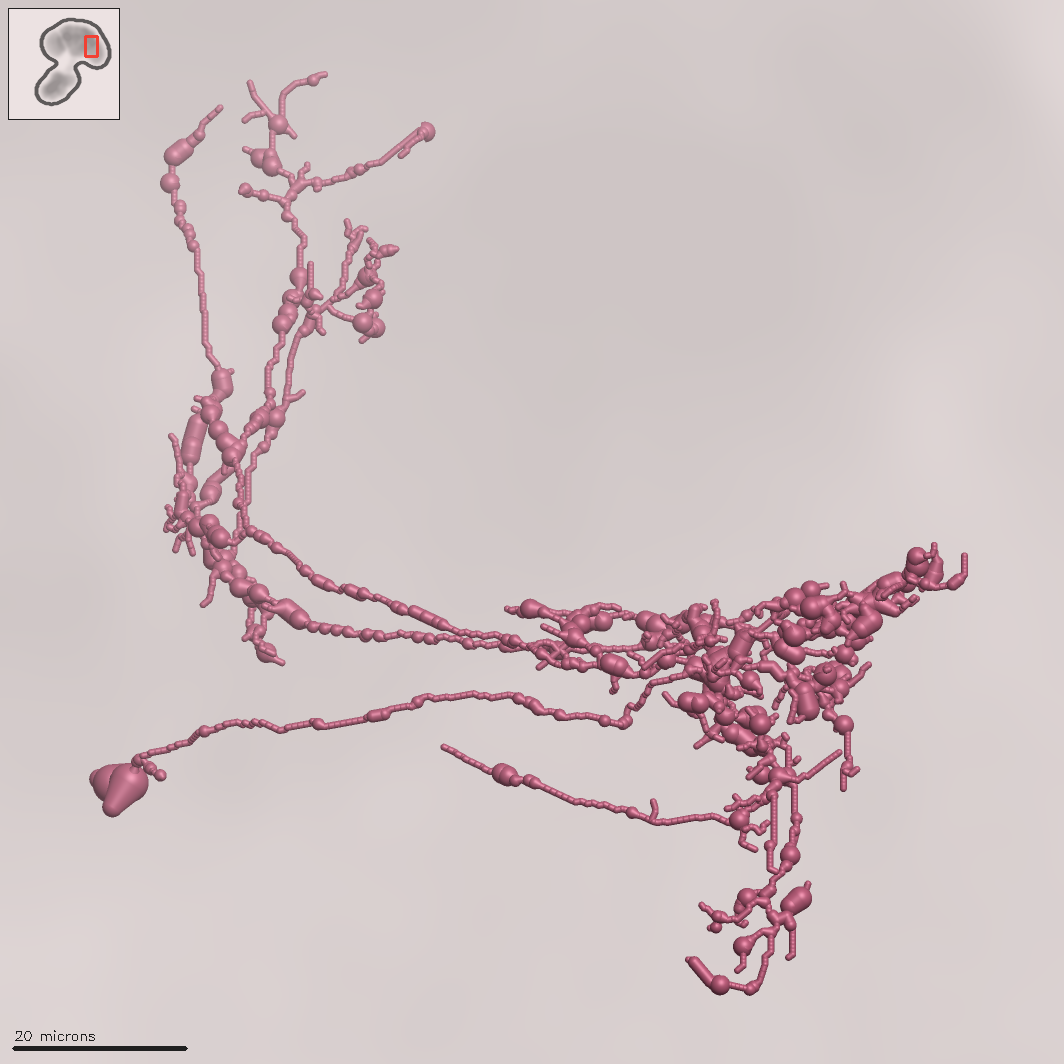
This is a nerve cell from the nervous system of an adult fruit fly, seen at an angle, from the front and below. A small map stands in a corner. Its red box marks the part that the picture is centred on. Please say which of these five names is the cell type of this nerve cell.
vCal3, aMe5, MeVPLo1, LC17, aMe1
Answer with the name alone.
aMe1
